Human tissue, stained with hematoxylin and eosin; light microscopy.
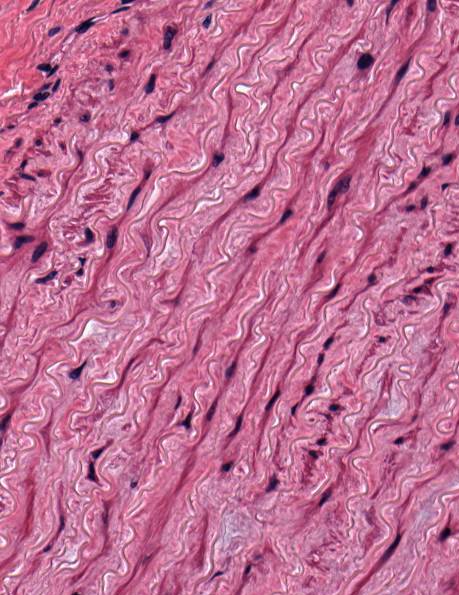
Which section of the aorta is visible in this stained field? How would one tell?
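Tunica media; fibres wavy, tight and regular along their length; narrow pale clefts between bundles. Nuclei elongated, dark, long axes along the fibres.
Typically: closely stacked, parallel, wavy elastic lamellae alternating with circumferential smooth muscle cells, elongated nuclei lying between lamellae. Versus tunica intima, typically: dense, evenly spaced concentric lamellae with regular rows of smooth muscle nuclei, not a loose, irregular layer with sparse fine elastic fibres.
Upper left corner: fibres less regularly aligned.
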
